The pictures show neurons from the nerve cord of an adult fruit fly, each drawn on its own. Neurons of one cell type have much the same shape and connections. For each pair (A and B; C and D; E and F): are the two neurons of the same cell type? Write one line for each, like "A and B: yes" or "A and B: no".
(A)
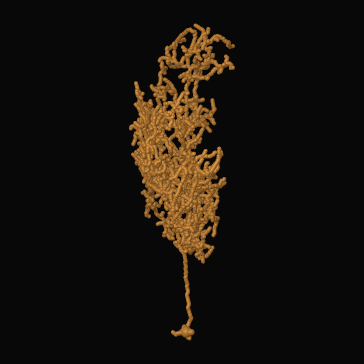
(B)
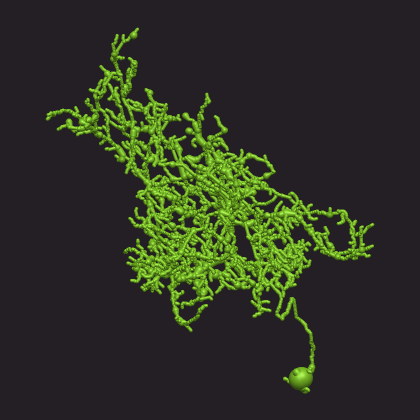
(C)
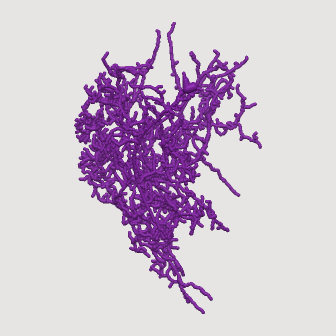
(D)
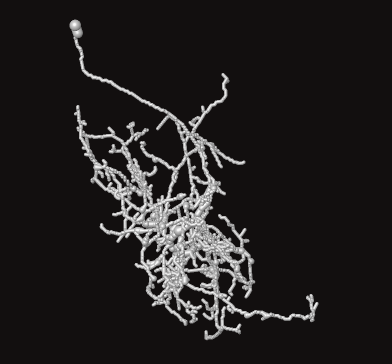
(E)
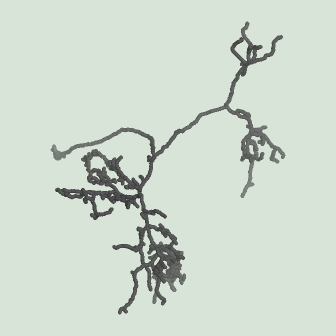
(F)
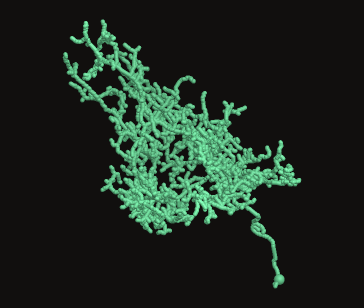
A and B: yes
C and D: no
E and F: no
